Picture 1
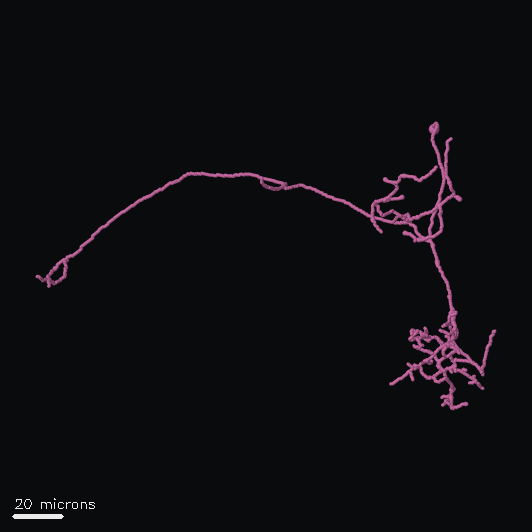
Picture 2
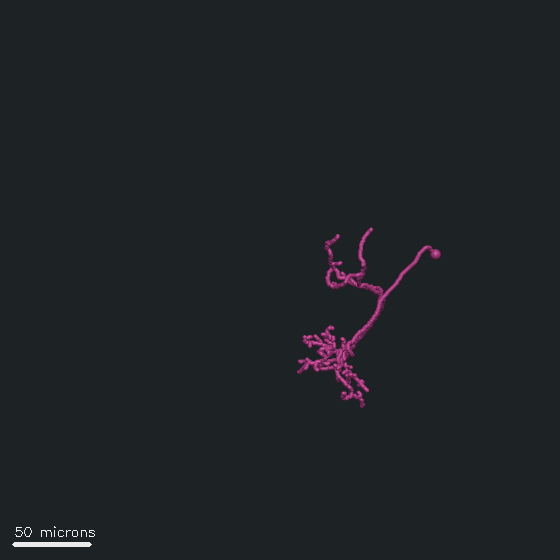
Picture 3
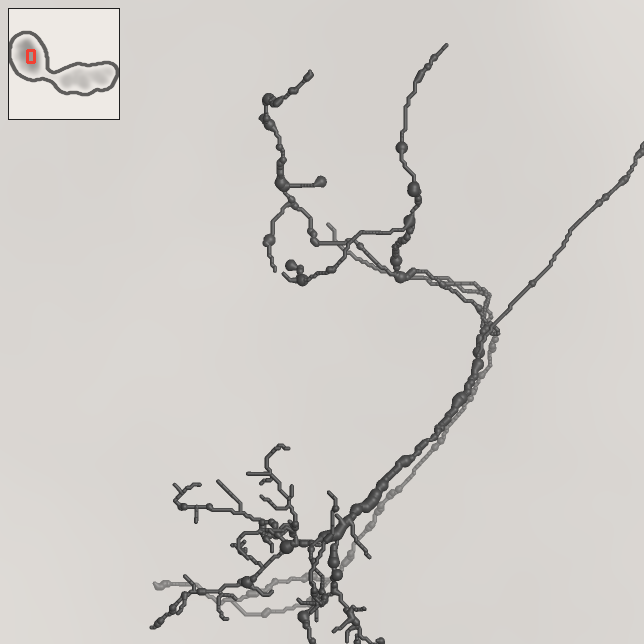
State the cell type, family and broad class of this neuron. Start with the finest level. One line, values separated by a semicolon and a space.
CB1464; hemilineage DM4_ventral; central-brain intrinsic neuron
